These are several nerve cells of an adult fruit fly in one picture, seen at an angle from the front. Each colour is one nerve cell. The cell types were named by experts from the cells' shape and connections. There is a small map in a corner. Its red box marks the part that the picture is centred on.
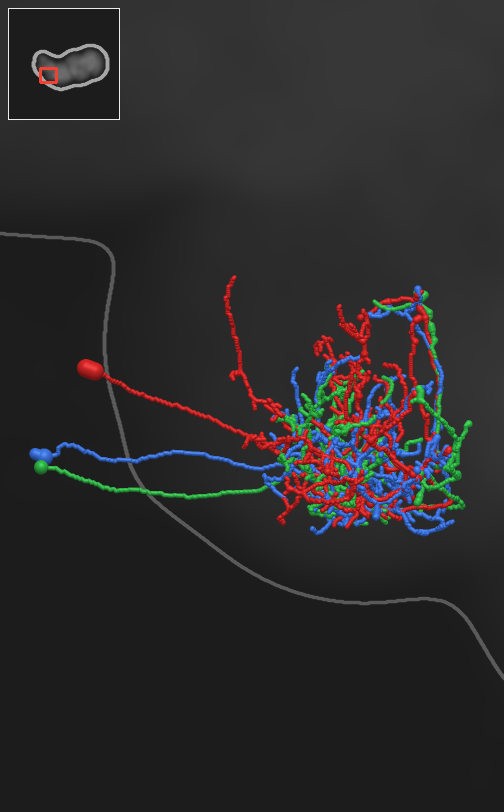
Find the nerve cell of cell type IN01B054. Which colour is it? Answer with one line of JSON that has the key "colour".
{"colour": "green"}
